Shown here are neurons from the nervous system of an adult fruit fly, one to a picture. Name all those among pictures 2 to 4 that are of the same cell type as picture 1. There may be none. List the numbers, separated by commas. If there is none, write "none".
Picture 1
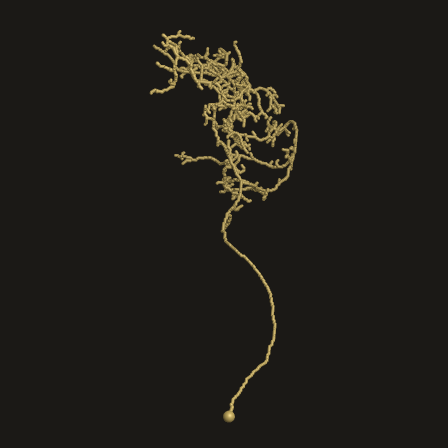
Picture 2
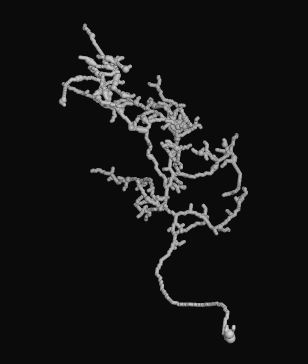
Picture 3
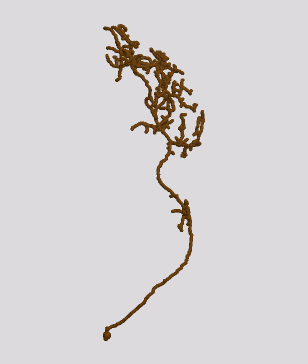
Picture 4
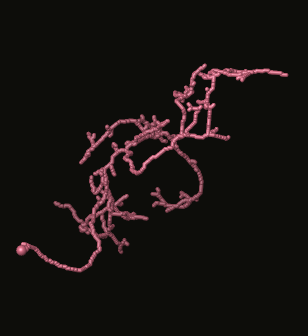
2, 3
